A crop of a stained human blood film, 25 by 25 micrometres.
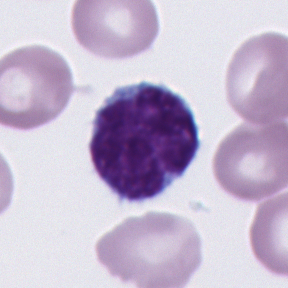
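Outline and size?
Round, slightly ragged at the edge, about 10 micrometres across.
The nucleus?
About 9 micrometres across, filling about 90% of the cell's area, with dense, dark purple, coarsely clumped chromatin and no visible nucleoli.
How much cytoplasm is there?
Only a thin pale bluish rim around the nucleus.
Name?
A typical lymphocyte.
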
